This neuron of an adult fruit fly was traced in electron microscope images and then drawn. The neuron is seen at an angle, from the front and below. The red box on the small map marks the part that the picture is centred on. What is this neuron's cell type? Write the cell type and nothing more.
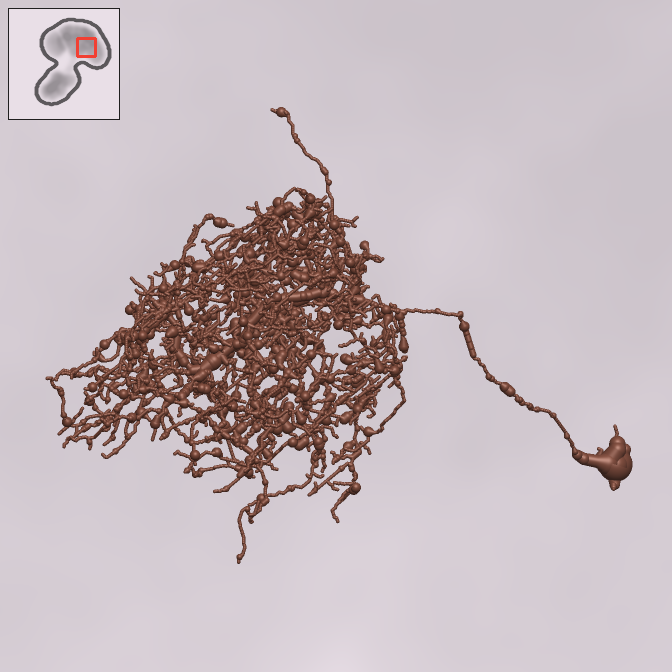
GNG097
